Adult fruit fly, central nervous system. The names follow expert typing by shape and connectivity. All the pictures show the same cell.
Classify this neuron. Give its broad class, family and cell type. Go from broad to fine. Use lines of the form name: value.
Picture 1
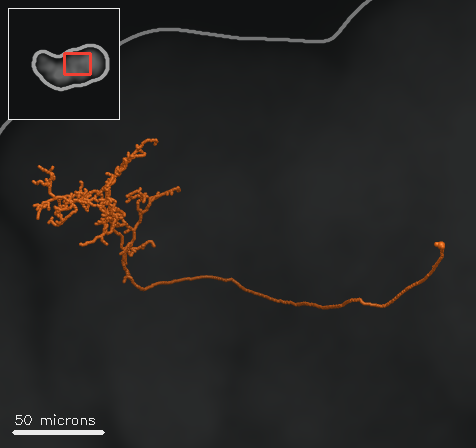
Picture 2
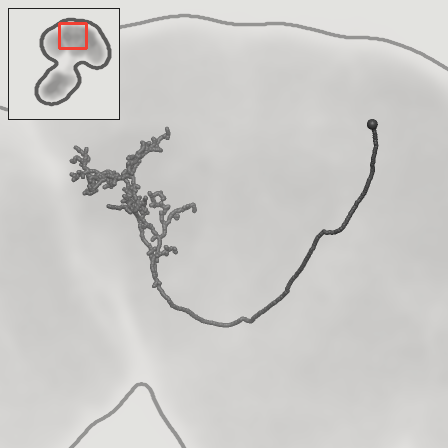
broad class: central-brain intrinsic neuron
family: hemilineage WEDd2
cell type: CB1510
